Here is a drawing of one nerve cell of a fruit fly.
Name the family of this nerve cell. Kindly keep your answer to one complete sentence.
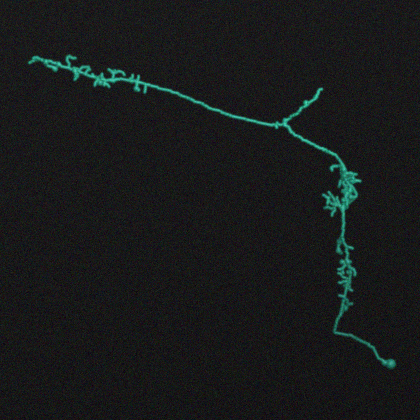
The nerve cell takes TmY as its family.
